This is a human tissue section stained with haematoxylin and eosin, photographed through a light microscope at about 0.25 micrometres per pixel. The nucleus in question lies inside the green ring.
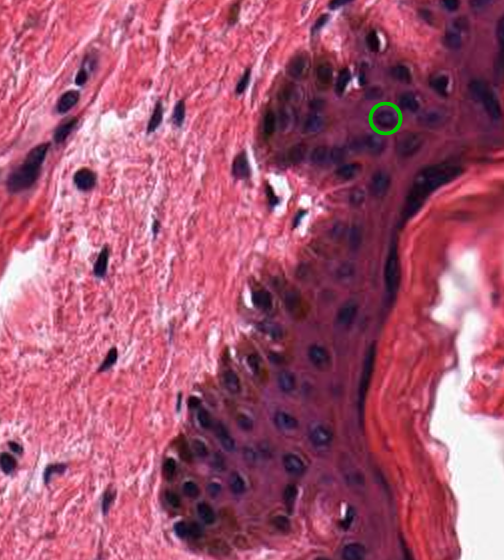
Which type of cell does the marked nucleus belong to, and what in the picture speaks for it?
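It is a keratinocyte. The nucleus sits roughly in the middle of the cell, surrounded on all sides by a rim of pink-purple cytoplasm with no clear space around it. The cell's outline is faint and merges with the cytoplasm of the cells touching it.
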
